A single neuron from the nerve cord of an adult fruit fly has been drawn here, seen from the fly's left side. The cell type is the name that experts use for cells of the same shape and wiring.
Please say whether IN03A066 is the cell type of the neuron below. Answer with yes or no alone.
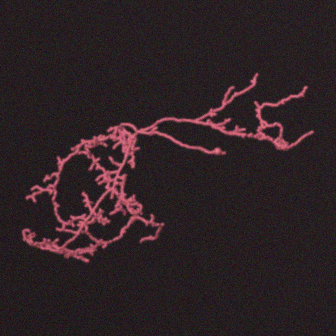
no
